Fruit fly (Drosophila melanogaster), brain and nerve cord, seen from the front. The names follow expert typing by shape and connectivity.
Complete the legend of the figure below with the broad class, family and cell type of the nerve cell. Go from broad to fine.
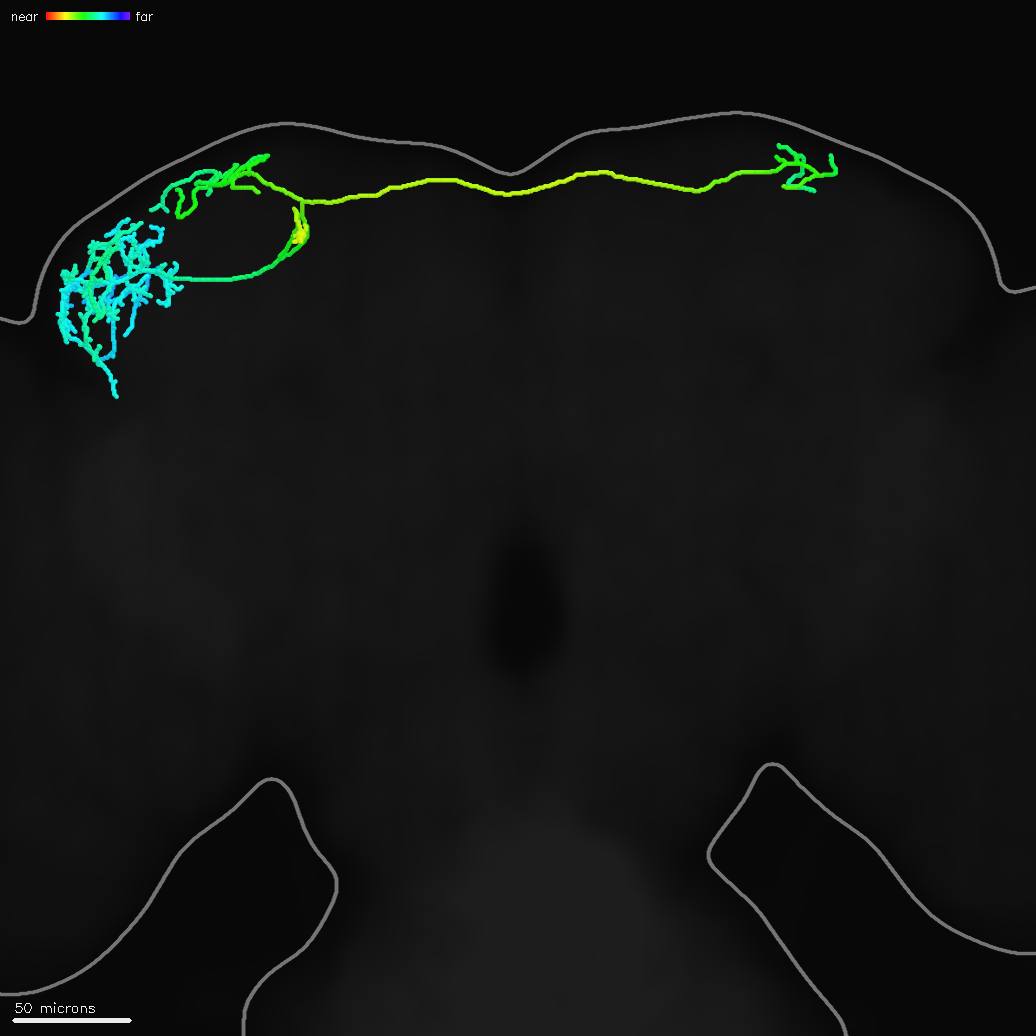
central-brain intrinsic neuron; hemilineage LHd1; CB3374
